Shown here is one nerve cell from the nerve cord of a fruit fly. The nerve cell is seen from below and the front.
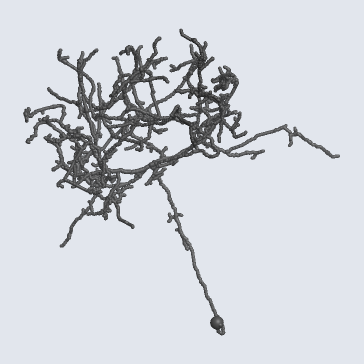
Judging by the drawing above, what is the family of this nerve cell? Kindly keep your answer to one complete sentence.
The family name for this nerve cell is hemilineage 12B.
